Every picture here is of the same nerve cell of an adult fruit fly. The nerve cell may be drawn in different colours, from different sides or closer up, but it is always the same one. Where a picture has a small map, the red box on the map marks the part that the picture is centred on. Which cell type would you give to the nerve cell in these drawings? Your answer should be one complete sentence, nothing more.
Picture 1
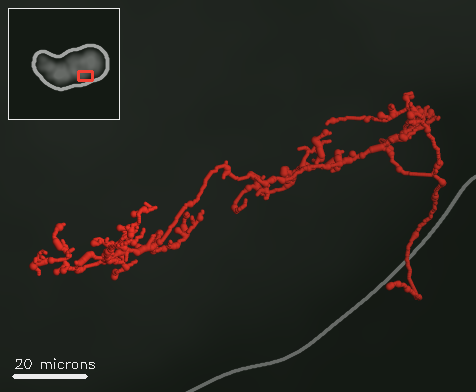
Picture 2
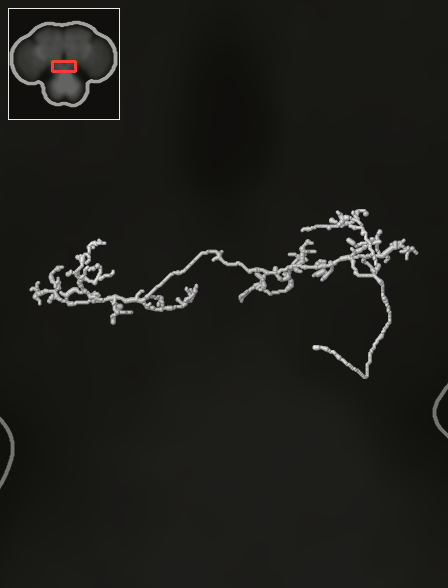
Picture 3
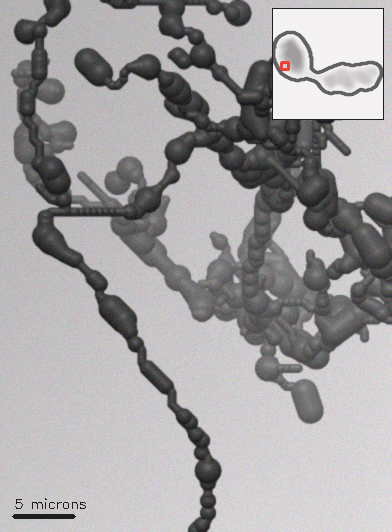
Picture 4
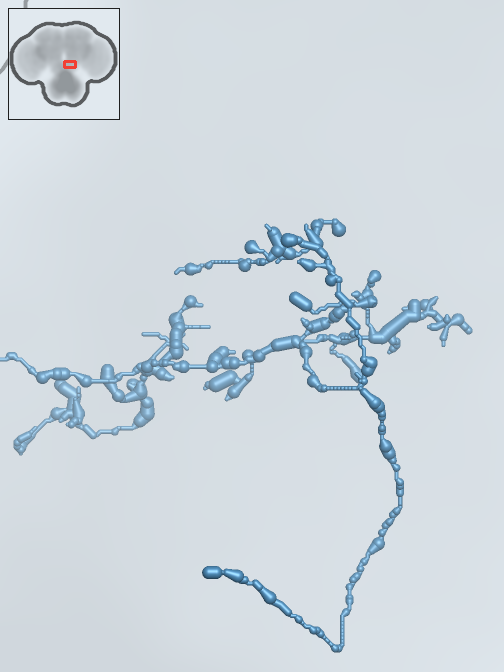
It is PhG9 that names the cell type of this nerve cell.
